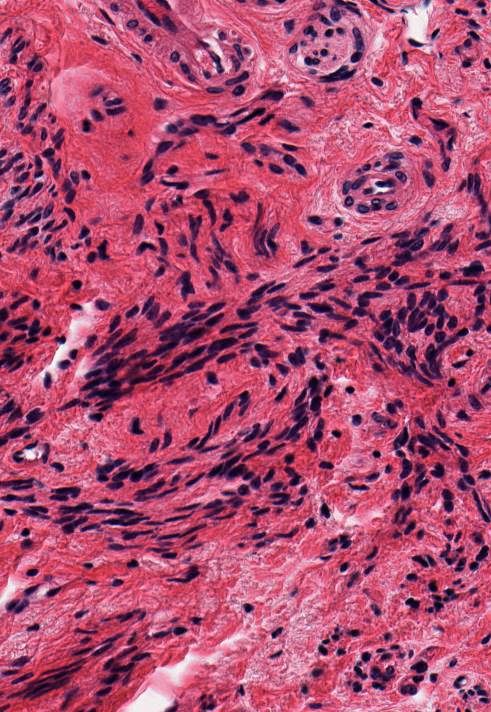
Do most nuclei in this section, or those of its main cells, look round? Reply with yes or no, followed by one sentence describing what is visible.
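No. The nuclei are elongated and dark, and many are wavy or tapered at the ends.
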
